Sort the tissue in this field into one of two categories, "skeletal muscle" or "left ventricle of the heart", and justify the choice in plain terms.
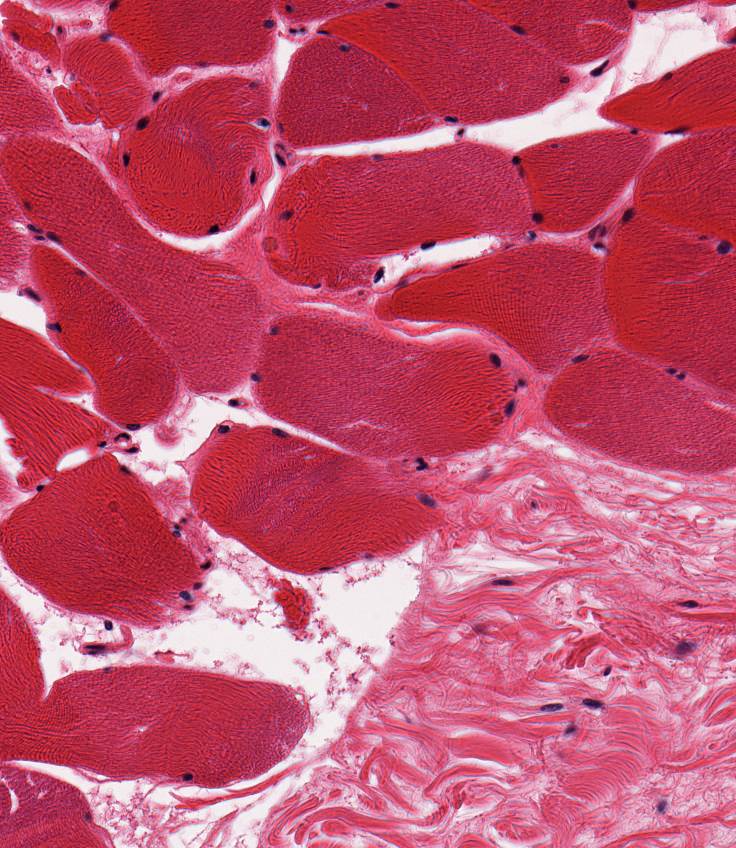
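This is skeletal muscle. The dark, flattened nuclei of the muscle fibres lie at the edges of the fibres rather than in their centres.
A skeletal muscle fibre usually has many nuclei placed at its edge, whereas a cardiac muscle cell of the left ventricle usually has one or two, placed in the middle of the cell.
Muscle fibres with deep red cytoplasm, finely streaked by myofibrils, fill the upper and left parts of the field, while pale connective tissue occupies the lower right.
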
